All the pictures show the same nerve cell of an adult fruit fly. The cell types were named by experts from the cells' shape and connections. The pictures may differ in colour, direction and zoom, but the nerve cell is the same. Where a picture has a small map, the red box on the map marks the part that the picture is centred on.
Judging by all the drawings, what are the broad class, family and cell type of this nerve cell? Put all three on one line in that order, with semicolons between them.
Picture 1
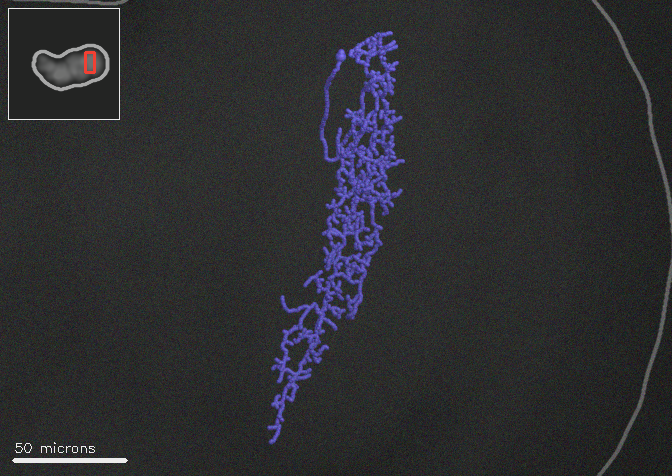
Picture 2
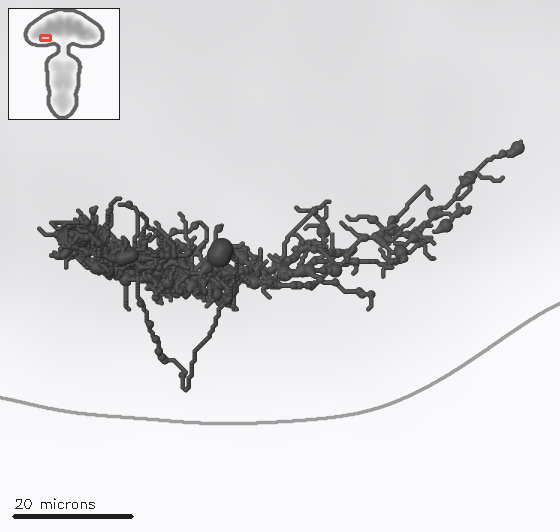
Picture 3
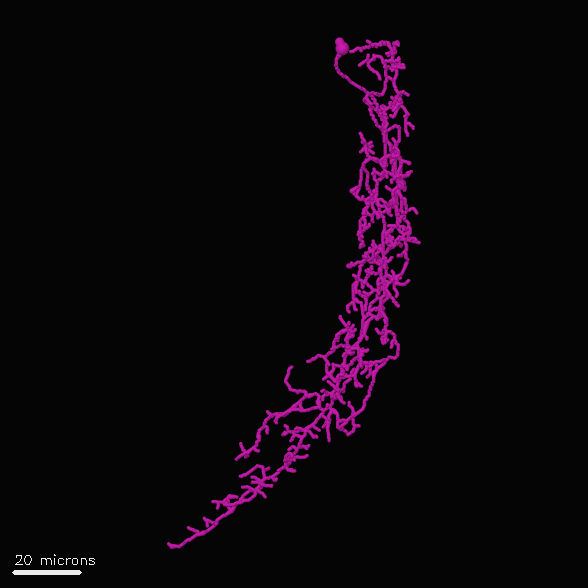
optic-lobe intrinsic neuron; LPi; LPi2c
